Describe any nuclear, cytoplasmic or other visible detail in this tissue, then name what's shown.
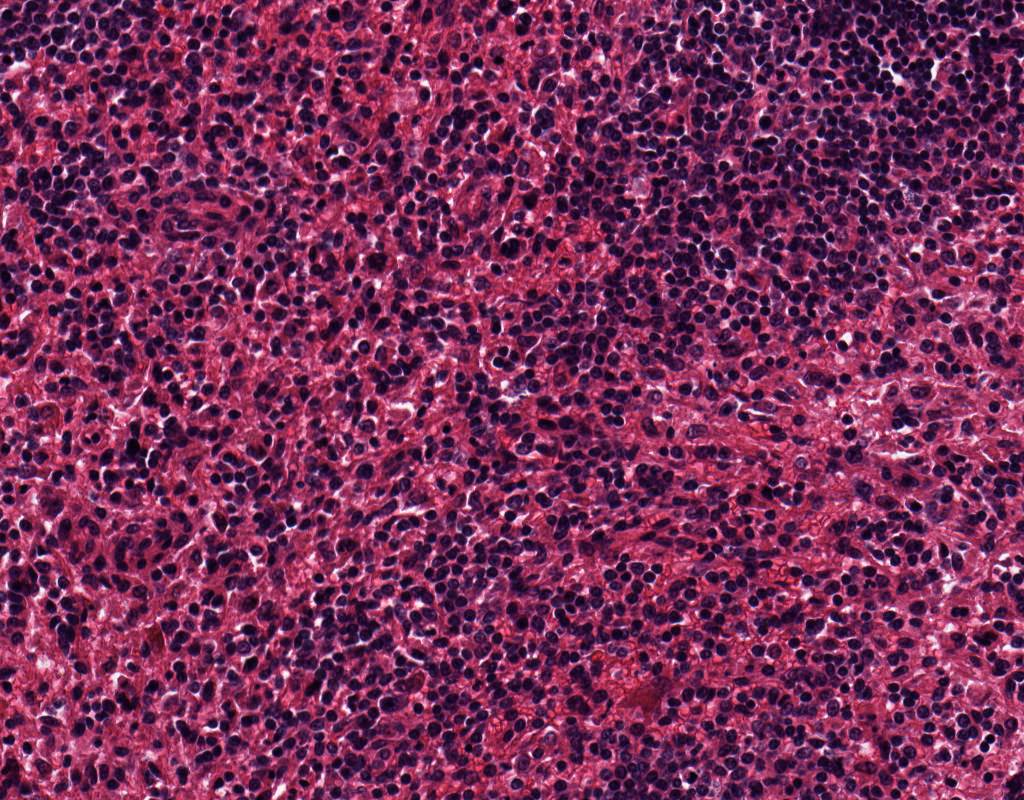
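See how darker zones, crowded with small round nuclei, blend irregularly into paler pink ones, with no sharply bounded rounded nodules. Lymphocytes, with small dark round nuclei and scant cytoplasm, pack tightest toward the upper right. Many cells in the paler zones have oval, less dark nuclei and more pink cytoplasm. This is spleen.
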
